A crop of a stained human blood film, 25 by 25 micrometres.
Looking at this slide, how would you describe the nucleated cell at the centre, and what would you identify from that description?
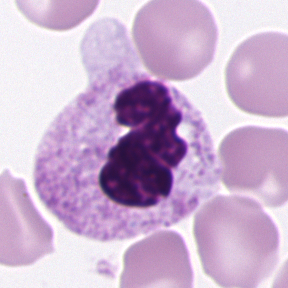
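So the outline's roughly round and smooth, apart from one bulge. The nucleus takes up less than half the cell, and its chromatin is dark purple and densely clumped. Fine pinkish-violet granules are scattered evenly through the cytoplasm. What you've got there is a segmented neutrophil.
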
